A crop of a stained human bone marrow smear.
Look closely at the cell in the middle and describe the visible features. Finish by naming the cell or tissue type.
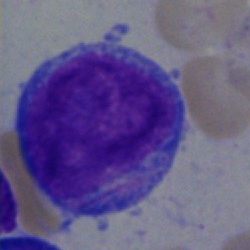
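Nucleus occupies most of the cell. Chromatin finely textured, not coarsely clumped. Cytoplasm reduced to a thin rim around the nucleus. Small bleb-like projections stand out from the cell surface. Name: blast.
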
